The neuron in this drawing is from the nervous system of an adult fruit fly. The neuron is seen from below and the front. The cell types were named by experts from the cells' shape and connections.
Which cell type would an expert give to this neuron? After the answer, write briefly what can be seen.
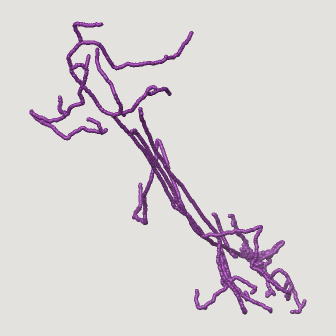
Its cell type is IN09A005. This is a nerve-cord intrinsic neuron. As drawn here it is about as wide as it is tall.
